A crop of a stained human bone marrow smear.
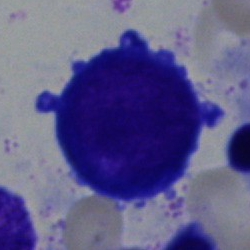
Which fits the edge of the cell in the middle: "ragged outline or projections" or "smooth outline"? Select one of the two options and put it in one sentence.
This cell has a rough outline rather than a smooth one.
